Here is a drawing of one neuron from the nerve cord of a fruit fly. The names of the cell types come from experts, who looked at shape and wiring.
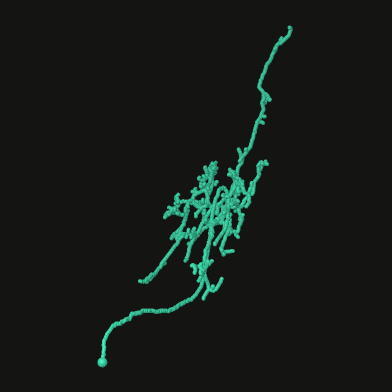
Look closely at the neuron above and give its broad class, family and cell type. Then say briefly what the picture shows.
Its broad class is nerve-cord intrinsic neuron. The family is hemilineage 00A. The cell type is IN00A067. In this view it is taller than it is wide.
